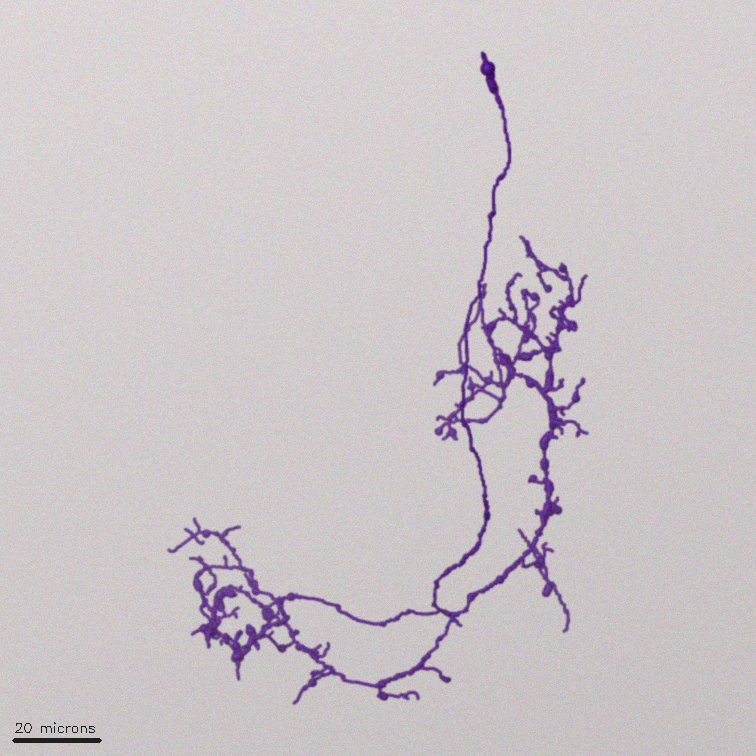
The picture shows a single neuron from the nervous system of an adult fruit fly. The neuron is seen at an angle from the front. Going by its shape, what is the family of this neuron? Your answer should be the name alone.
hemilineage DM1_antero_ventral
